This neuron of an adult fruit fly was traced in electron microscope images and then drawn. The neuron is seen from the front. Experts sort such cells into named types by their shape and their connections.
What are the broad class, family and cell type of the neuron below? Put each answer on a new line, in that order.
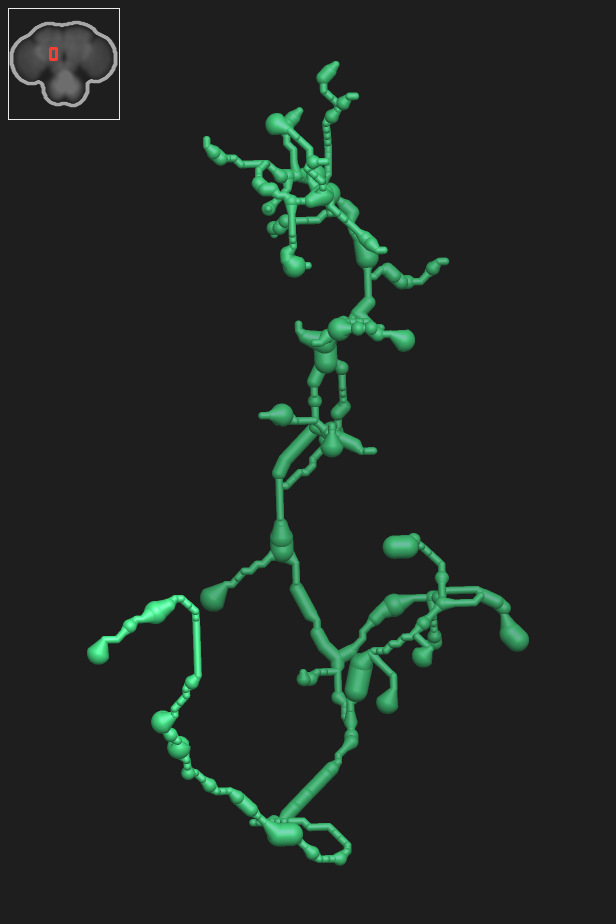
sensory neuron entering the brain
class hygrosensory
HRN_VP1d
